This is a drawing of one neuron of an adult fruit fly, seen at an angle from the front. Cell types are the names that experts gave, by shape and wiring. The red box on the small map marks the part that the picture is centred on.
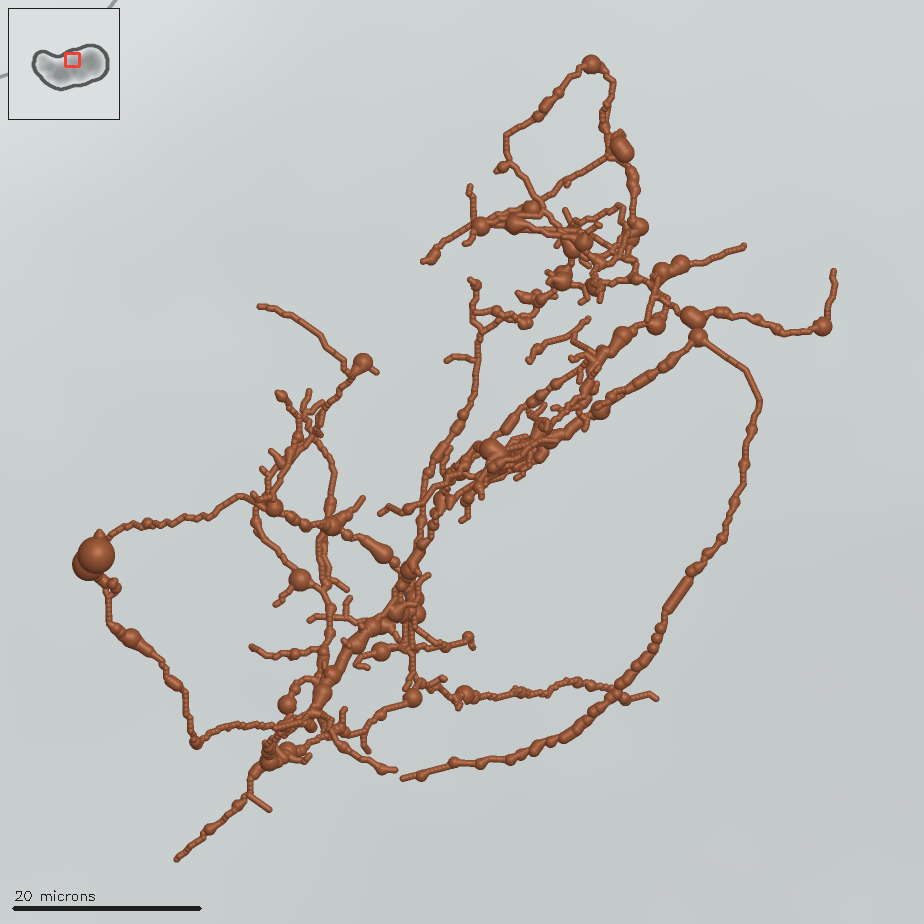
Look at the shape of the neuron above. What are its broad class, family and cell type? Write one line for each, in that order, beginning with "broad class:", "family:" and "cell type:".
broad class: central-brain intrinsic neuron
family: hemilineage SLPal2
cell type: SLP035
